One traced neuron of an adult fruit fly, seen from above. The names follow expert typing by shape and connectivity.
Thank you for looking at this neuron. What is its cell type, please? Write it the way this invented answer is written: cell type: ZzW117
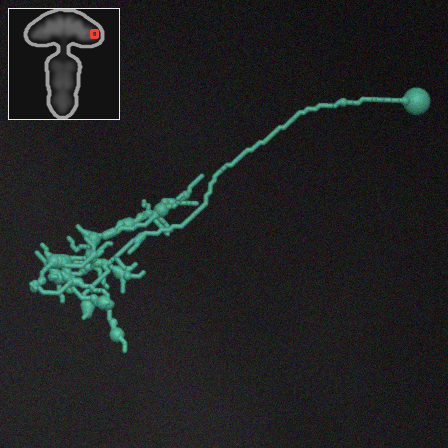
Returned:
cell type: Dm2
